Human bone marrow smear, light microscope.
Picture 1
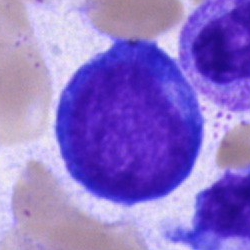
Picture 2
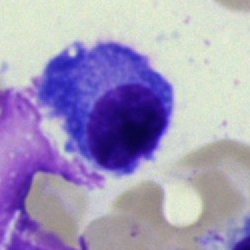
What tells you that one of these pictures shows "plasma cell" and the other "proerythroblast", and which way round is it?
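The first picture shows a proerythroblast and the second a plasma cell. The proerythroblast has a round, smooth outline with no blebs or projections, whereas the plasma cell's outline is irregular, with ragged, frayed edges. In the proerythroblast the cytoplasm forms only a thin, deep blue rim around the nucleus; in the plasma cell it is abundant, though also deep blue.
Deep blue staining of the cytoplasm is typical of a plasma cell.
The plasma cell's nucleus lies eccentrically, in the lower right part of the cell, and stains dark purple with dense chromatin.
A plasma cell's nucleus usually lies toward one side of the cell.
A single small clear vacuole sits near the upper left edge of the plasma cell's cytoplasm. Neither cell shows distinct granules.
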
